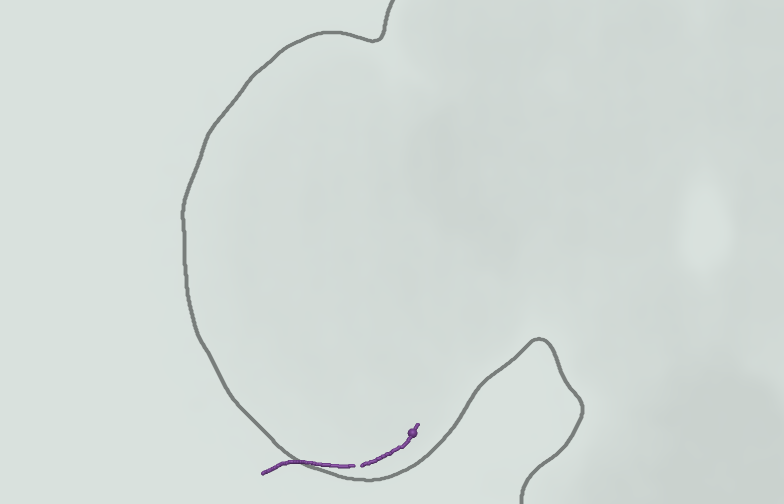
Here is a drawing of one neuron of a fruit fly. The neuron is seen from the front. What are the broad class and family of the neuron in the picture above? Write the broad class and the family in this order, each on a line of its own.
photoreceptor or other optic-lobe sensory neuron
class visual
